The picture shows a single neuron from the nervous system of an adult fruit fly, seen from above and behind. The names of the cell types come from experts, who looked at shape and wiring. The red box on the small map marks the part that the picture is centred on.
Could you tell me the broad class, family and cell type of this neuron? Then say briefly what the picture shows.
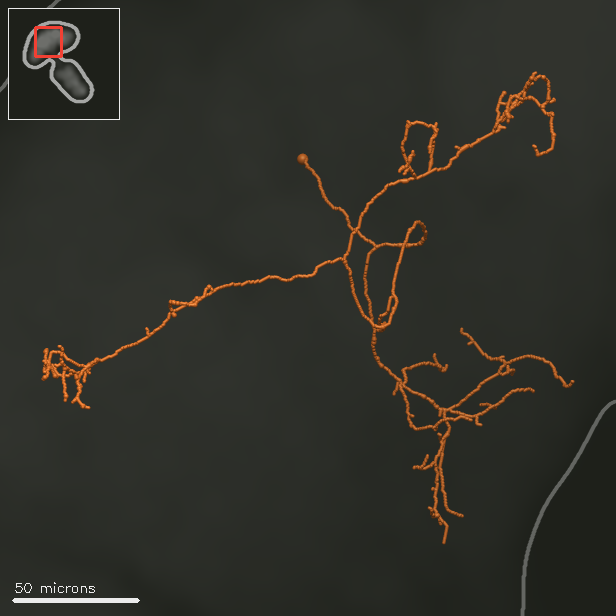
This is a central-brain intrinsic neuron. The family is hemilineage PSa1. The cell type is CL120. It is in the brain and does not reach the nerve cord. Its cell body lies at the top of the picture. From left to right in the picture it spans about 200 microns.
